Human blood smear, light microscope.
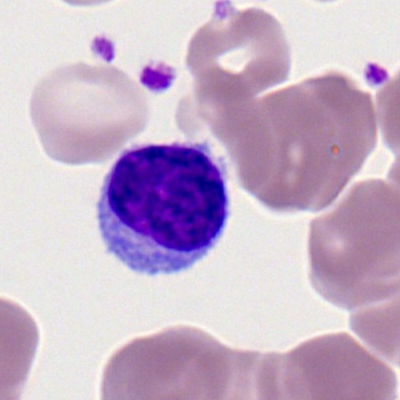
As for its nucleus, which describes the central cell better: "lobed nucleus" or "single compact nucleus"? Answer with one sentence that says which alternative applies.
The nucleus is one round, oval or kidney-shaped compact mass, not lobed or folded.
